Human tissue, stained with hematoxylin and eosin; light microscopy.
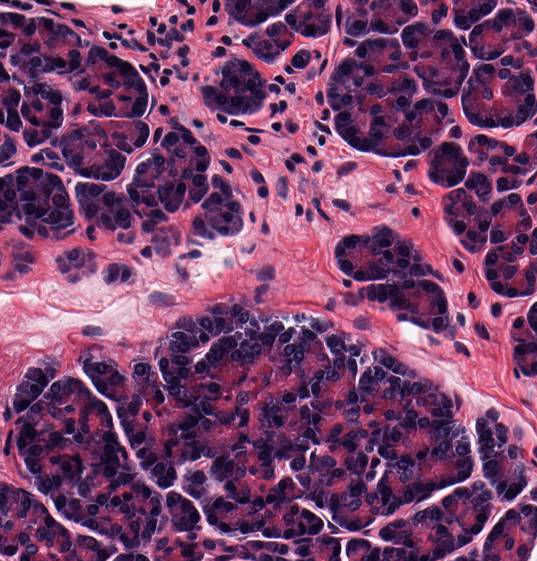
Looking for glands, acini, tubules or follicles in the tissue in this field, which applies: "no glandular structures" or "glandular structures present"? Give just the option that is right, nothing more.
Glandular structures present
